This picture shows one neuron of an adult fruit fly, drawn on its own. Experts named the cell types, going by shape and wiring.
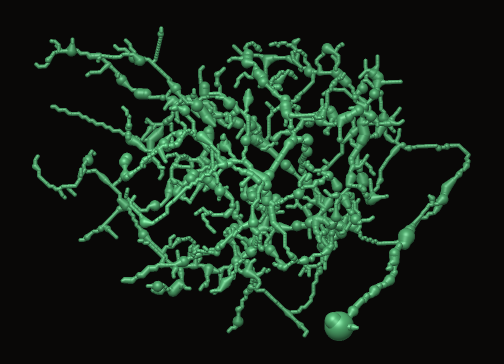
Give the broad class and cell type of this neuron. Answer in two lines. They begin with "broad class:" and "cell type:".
broad class: nerve-cord intrinsic neuron
cell type: INXXX360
